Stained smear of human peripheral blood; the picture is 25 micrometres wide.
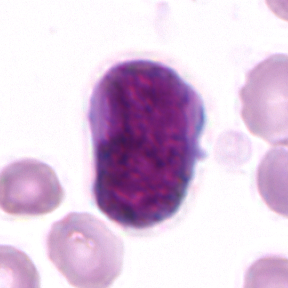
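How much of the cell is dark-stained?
Almost all of it; only a narrow, faint lilac rim remains along the upper left edge.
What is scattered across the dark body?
Many small reddish-purple granules.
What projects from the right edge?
A small pale tag.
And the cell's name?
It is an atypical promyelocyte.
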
